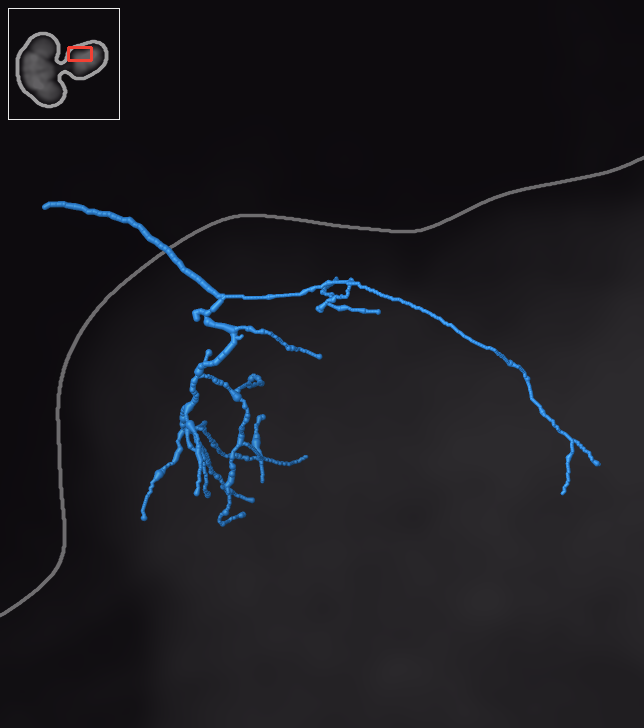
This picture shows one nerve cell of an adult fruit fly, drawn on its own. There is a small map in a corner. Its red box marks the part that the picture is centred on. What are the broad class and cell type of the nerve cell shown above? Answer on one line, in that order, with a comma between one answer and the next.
sensory neuron entering the nerve cord, SNxx28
